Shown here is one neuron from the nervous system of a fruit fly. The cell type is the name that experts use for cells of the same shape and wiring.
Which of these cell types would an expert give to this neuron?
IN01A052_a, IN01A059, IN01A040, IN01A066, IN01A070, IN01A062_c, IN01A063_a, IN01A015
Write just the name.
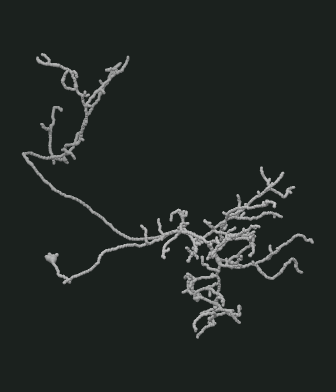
IN01A052_a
